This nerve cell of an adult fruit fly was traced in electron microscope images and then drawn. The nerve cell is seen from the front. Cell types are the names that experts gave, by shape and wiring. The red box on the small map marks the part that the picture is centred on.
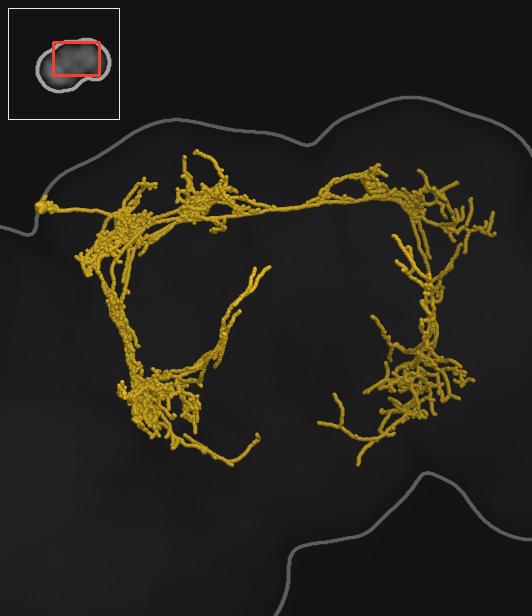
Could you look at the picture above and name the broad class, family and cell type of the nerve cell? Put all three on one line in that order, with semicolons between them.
central-brain intrinsic neuron; LHPV; LHPV6q1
